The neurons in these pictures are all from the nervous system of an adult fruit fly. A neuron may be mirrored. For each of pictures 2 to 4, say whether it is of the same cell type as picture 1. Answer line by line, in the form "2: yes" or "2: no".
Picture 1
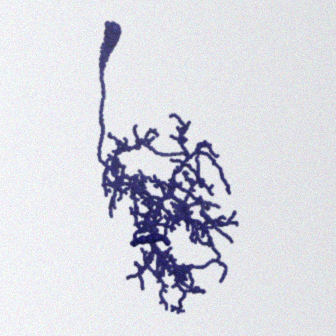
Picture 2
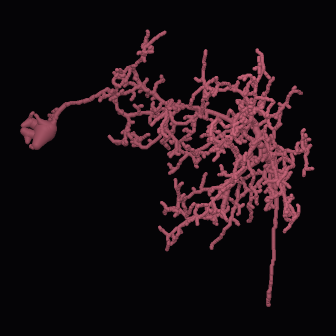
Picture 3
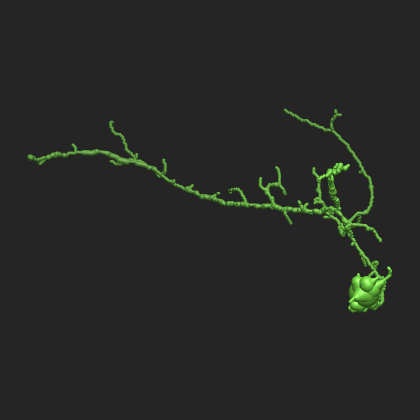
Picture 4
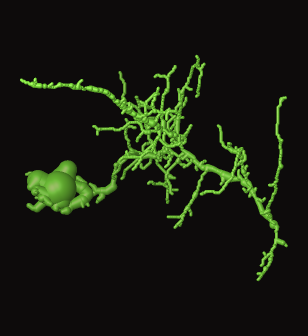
2: yes
3: no
4: no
